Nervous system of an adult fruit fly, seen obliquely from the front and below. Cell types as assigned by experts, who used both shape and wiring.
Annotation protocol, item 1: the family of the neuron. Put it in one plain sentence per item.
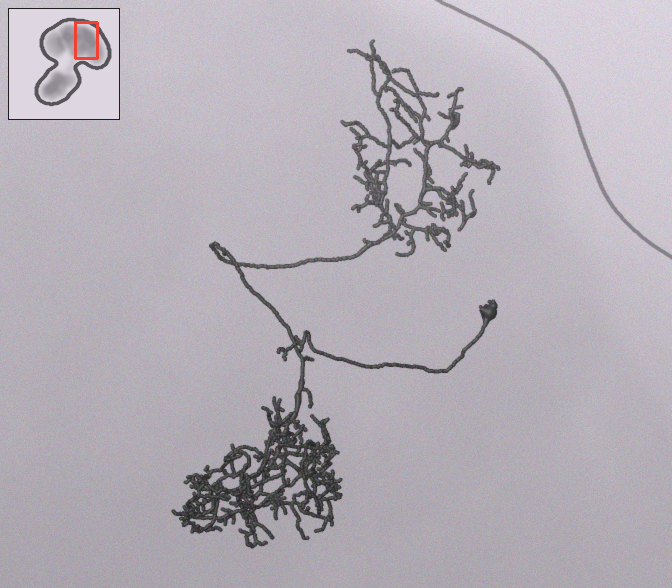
The family is hemilineage ALl1_ventral.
